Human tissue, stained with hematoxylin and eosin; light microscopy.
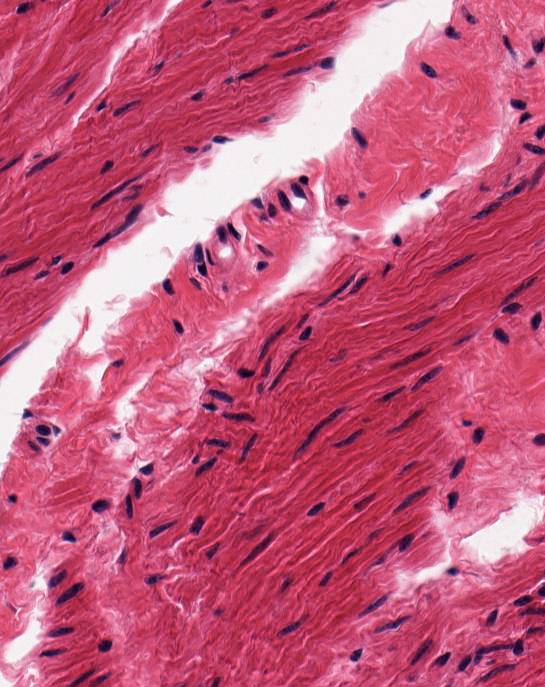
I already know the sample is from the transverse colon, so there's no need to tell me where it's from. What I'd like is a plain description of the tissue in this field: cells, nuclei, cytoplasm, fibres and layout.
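Checking the nuclei first, they are dark purple, elongated and cigar-shaped, and lie parallel to the fibres. Next, the fibre cytoplasm stains deep pink and has a finely wavy, fibrillar texture. As for other components, no epithelium or glands are present anywhere in the field, and no fat cells are seen.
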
